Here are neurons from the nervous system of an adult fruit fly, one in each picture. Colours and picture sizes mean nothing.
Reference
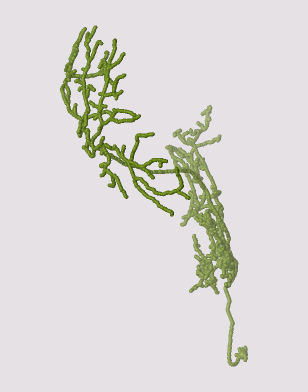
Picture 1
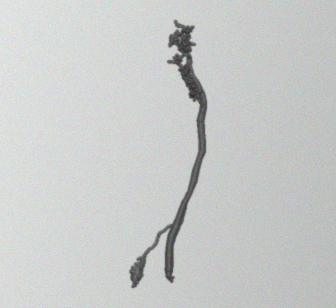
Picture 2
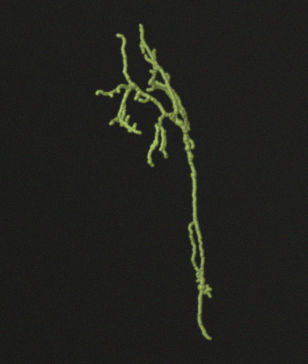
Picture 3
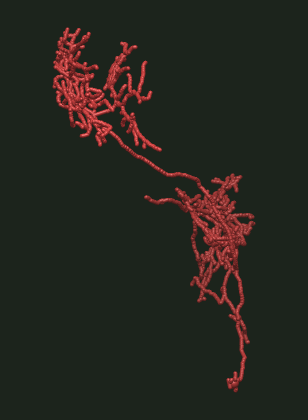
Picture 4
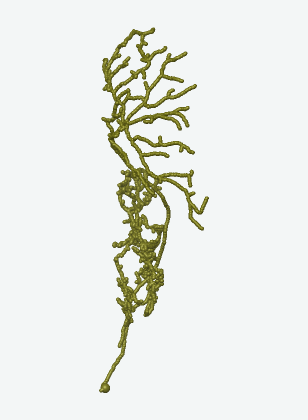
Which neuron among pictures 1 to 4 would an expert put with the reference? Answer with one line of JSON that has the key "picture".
{"picture": 4}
